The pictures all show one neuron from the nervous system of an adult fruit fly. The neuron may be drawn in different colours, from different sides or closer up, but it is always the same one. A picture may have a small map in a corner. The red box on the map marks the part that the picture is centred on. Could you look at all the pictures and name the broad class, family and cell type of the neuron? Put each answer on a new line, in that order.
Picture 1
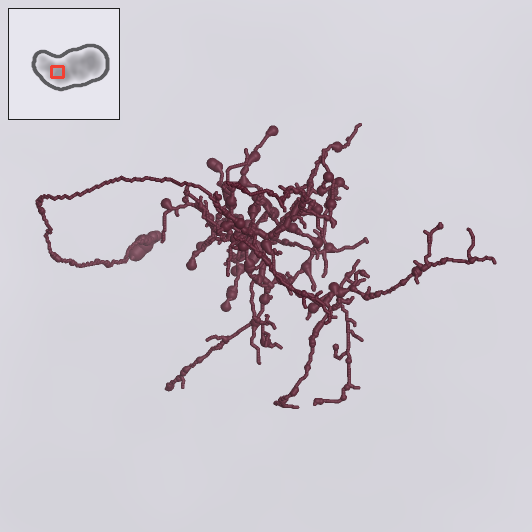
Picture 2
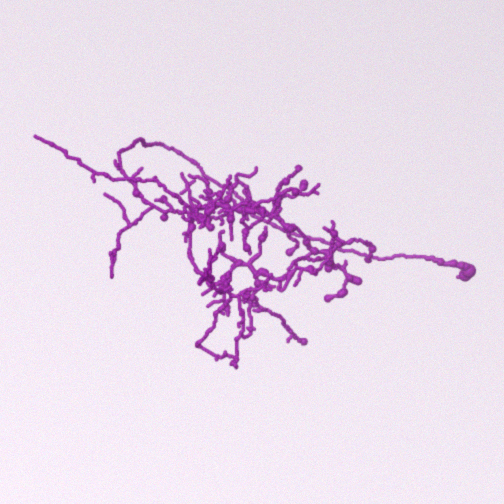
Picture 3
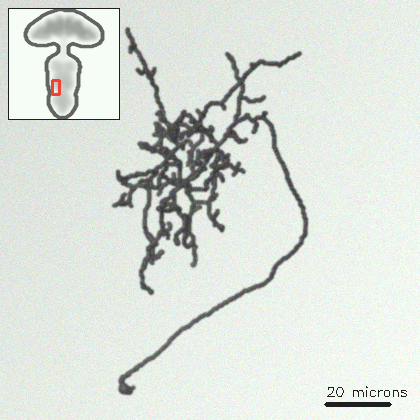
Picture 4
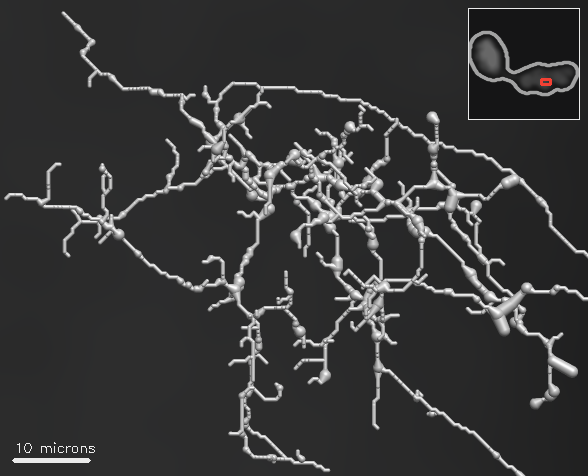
nerve-cord intrinsic neuron
hemilineage 21A
IN21A074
